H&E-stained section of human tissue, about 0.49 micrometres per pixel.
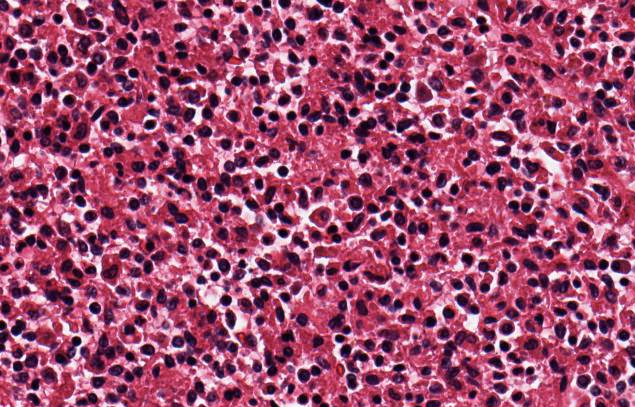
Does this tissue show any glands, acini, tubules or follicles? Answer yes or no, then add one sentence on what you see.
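No. Cells lie in one continuous diffuse sheet that fills the whole field without any organised units.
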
